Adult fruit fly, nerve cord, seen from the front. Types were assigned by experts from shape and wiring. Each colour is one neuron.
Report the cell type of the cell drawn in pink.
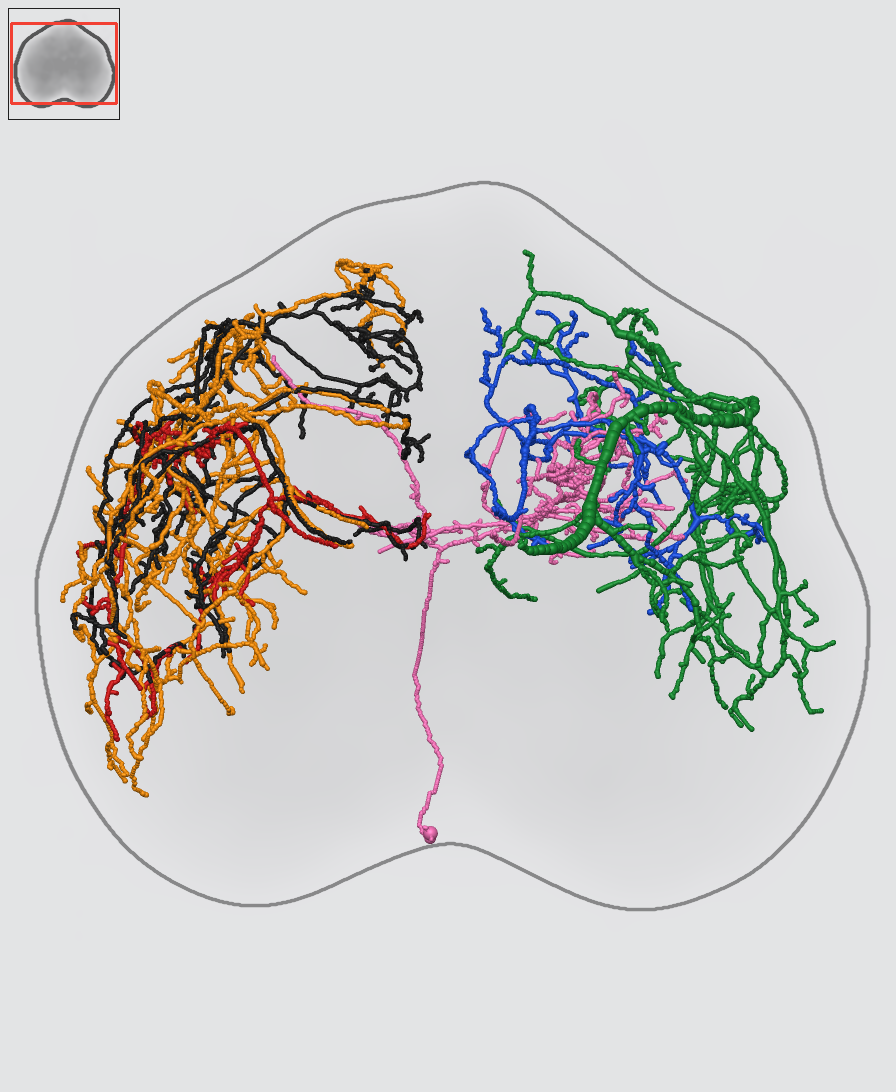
AN06B068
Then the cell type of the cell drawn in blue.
DNge040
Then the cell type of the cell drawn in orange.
DNge048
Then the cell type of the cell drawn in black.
DNge038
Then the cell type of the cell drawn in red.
DNge148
